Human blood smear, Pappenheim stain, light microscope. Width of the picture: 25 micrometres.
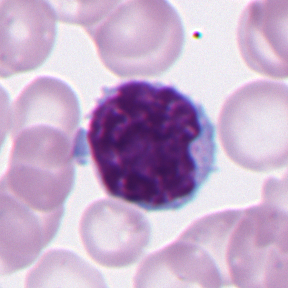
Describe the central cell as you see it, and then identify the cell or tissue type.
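Notice first that the nucleus fills most of this cell, leaving only a narrow rim of cytoplasm. Its chromatin is dark purple and coarsely clumped. Look closely and you will find no nucleoli in the nucleus. The cytoplasm, too, holds no coarse granules. This is a typical lymphocyte.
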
